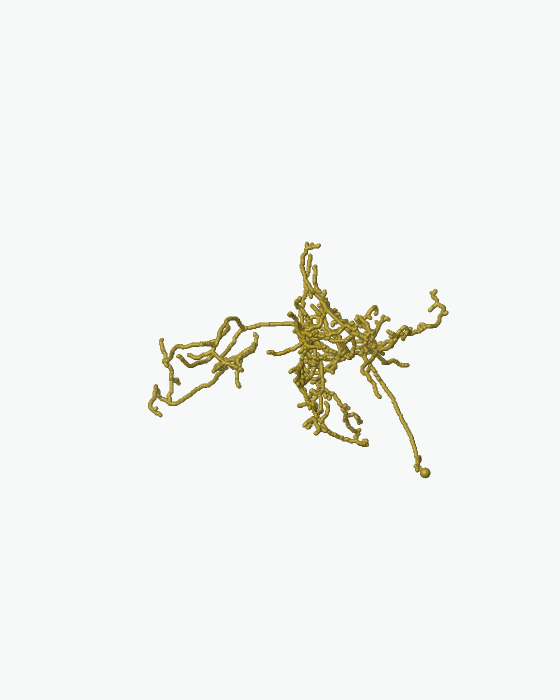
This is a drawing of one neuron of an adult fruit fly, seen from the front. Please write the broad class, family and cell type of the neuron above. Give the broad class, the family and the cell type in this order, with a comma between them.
nerve-cord intrinsic neuron, hemilineage 07B, IN07B054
